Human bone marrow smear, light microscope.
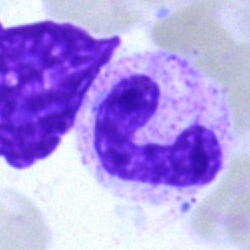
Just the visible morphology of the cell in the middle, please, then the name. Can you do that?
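The nucleus forms a single thick curved band, shaped like a C or horseshoe, with its hollow opening toward the upper right. Its chromatin is dark purple and coarsely clumped. The cytoplasm is abundant and pale pinkish-lilac. The cell in the middle is a band neutrophil.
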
